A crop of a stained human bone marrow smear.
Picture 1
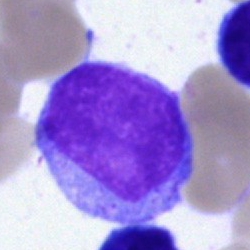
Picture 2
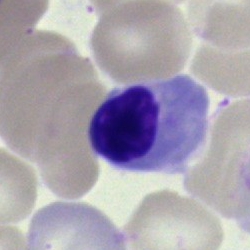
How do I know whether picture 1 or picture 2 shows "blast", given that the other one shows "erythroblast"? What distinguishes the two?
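The blast is in picture 1 and the erythroblast in picture 2. In picture 1 the chromatin is finely granular and evenly spread, without coarse dark clumps; in picture 2 it is dark purple and densely clumped.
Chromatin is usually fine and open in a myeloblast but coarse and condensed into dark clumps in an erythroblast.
No nucleoli are visible in the picture 2 nucleus, which sits off-centre toward the left.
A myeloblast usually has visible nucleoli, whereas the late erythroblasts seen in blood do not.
The erythroblast's cytoplasm forms a broad zone to the right of the nucleus and shows no obvious granules.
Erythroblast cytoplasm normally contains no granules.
The blast has pale blue cytoplasm without vacuoles. Its outline is rounded but slightly angular along the top, while the erythroblast's outline is smooth, without hair-like projections. Pale red cells press against the blast on its left and right.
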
